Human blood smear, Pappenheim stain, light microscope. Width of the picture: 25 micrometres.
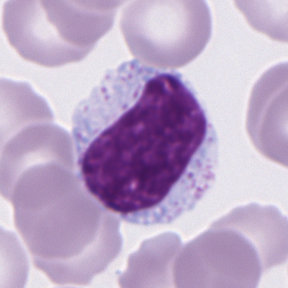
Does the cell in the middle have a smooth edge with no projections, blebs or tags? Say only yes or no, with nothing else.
No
